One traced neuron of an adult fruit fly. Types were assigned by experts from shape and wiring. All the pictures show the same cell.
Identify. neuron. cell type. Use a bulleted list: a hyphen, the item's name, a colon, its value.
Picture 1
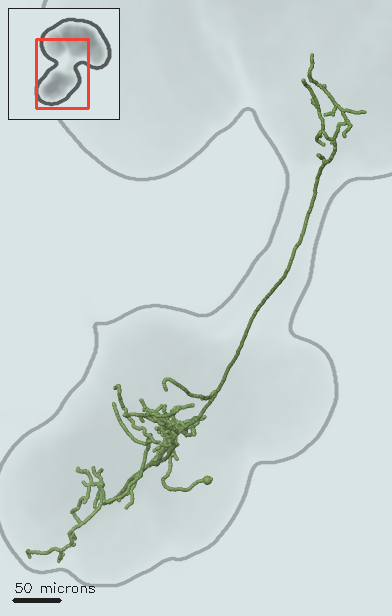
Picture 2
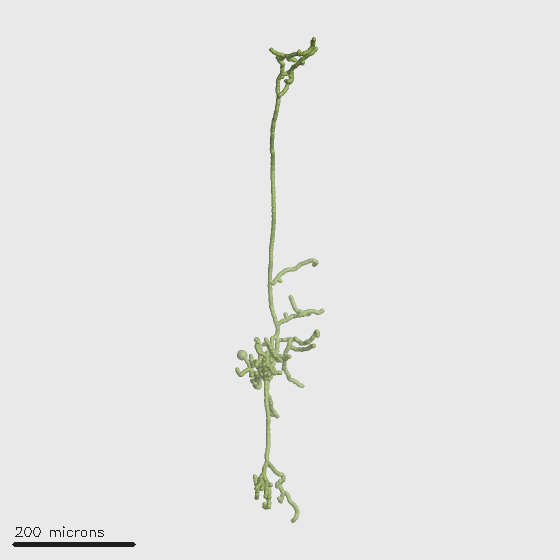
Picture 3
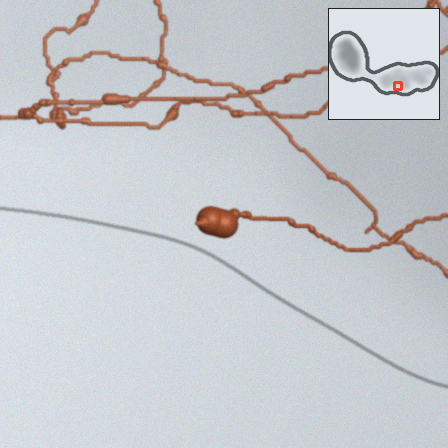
- cell type: AN05B049_a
